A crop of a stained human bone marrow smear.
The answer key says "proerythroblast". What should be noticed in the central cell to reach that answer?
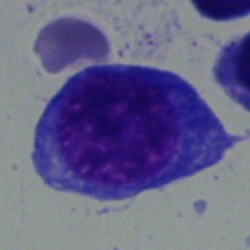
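So, a proerythroblast; let me go over what is actually there. The outline is irregular, with a short tapering point on the right side. The cytoplasm is deep blue, and I see no distinct granules in it. The picture is slightly blurred, though, so fine detail stays soft.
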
